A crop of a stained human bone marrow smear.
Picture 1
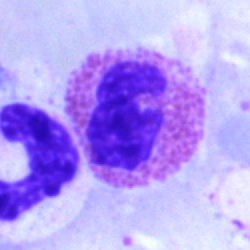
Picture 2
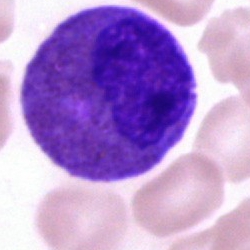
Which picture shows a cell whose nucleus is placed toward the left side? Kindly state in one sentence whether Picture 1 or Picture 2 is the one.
It is in picture 1 that the nucleus sits toward the left.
